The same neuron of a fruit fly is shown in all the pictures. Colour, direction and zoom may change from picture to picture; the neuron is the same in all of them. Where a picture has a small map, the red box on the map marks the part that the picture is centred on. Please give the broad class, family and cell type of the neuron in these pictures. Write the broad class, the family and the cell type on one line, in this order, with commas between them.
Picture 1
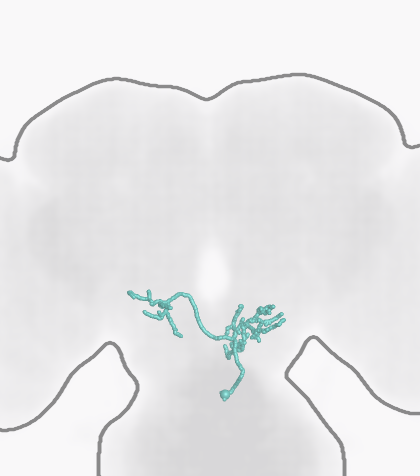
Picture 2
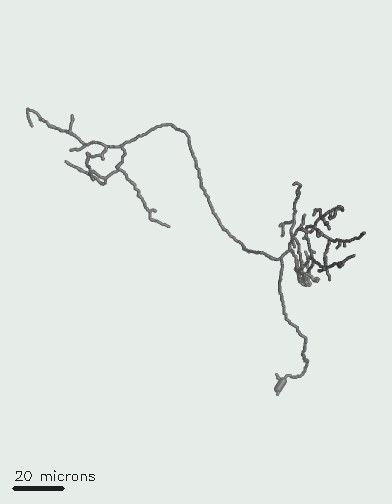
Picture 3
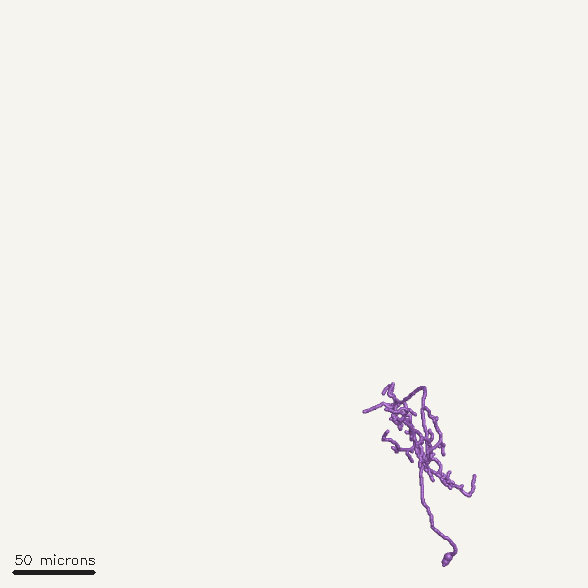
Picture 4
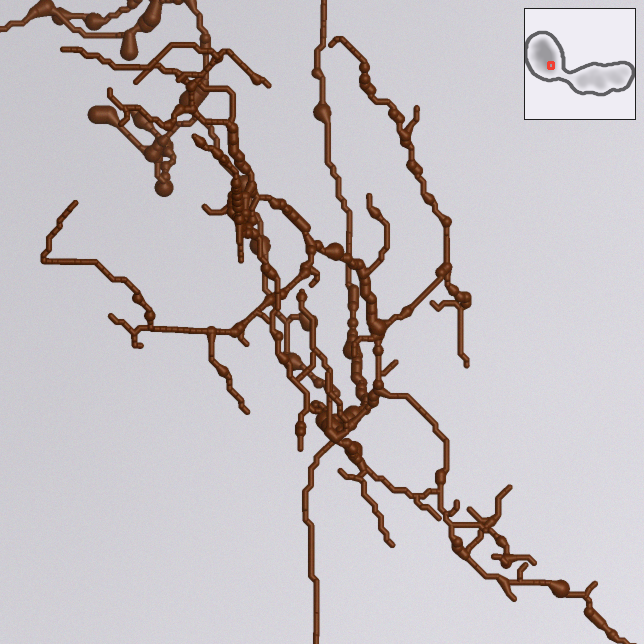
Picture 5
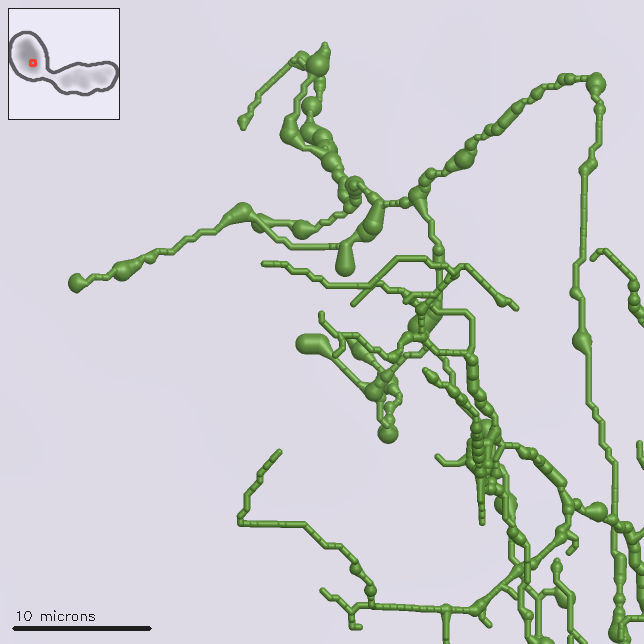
central-brain intrinsic neuron, hemilineage LB3, GNG619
